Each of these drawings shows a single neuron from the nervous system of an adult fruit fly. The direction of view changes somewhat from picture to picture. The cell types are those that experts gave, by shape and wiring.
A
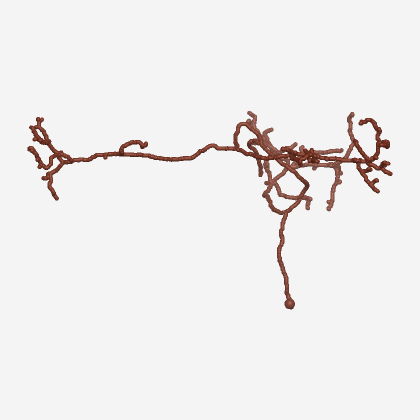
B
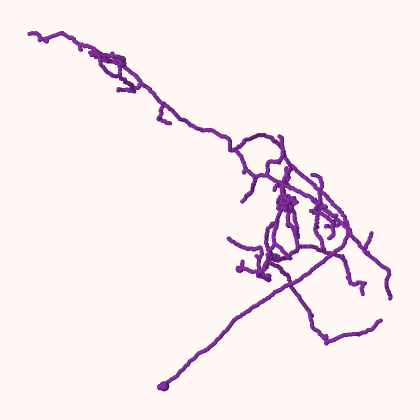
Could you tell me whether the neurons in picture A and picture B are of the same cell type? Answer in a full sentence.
They are of the same cell type.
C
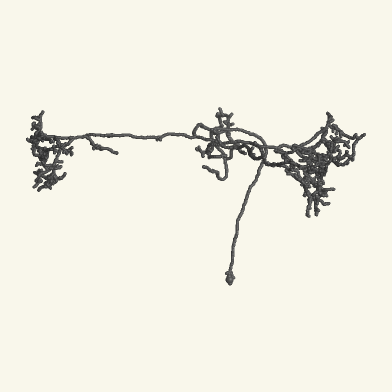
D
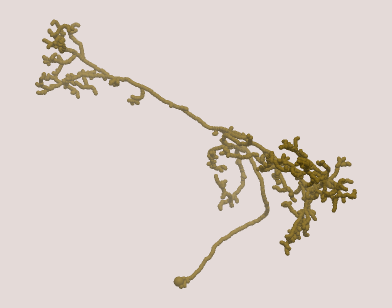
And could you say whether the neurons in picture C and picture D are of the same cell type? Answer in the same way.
They are of the same cell type.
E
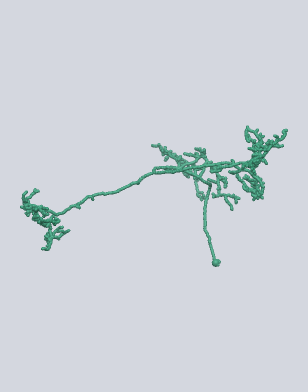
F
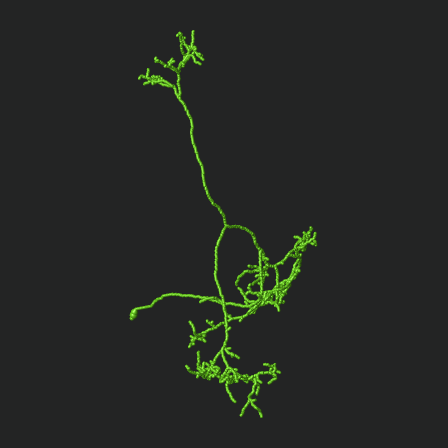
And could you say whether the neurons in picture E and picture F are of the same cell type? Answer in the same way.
They are of the same cell type.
